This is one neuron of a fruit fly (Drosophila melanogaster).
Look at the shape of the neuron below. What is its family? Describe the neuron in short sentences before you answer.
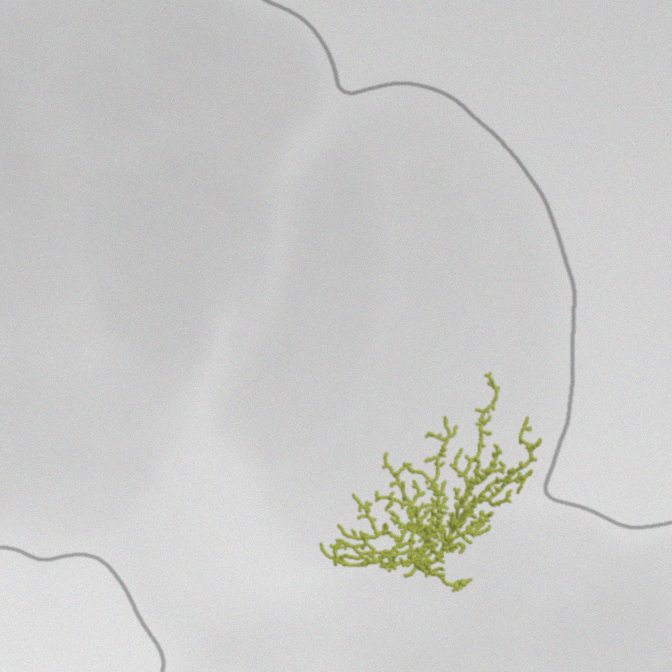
In this view it is about as wide as it is tall. Its broad class is optic-lobe intrinsic neuron. Its family is Dm.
